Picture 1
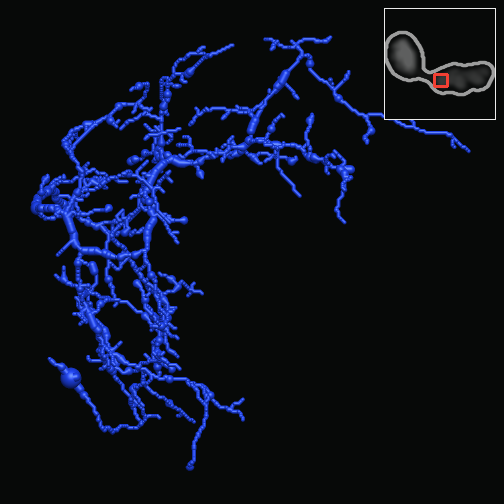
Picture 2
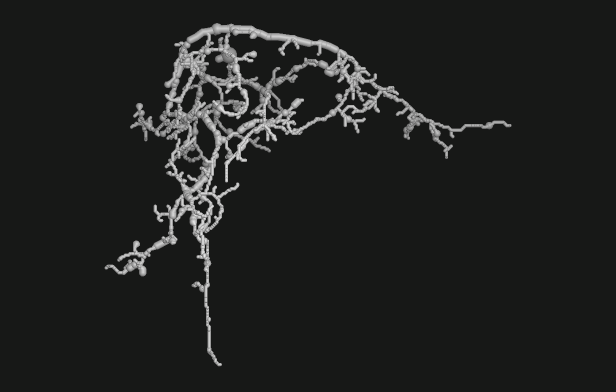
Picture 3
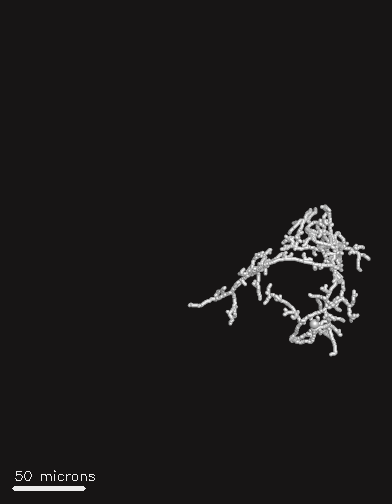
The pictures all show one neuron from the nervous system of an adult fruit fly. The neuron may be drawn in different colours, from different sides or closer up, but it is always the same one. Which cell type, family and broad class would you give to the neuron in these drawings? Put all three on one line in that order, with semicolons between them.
IN13A035; hemilineage 13A; nerve-cord intrinsic neuron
